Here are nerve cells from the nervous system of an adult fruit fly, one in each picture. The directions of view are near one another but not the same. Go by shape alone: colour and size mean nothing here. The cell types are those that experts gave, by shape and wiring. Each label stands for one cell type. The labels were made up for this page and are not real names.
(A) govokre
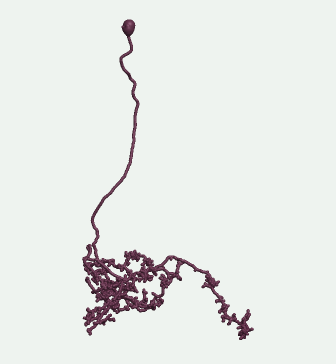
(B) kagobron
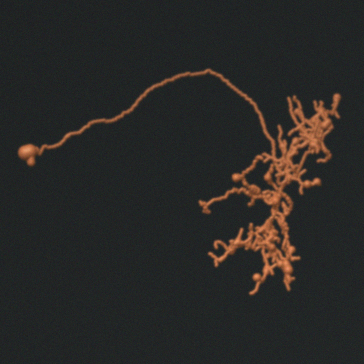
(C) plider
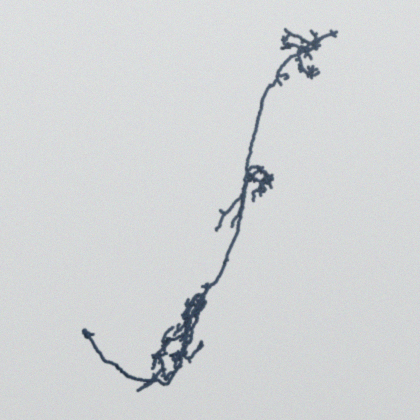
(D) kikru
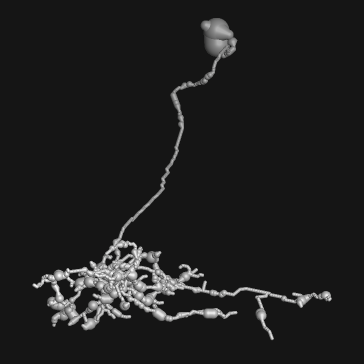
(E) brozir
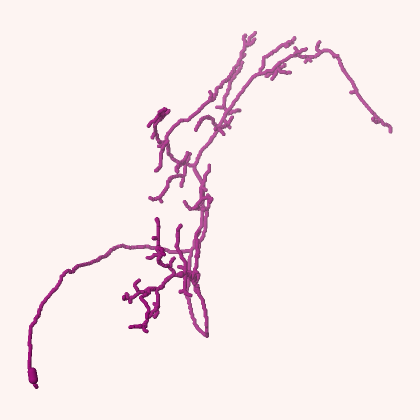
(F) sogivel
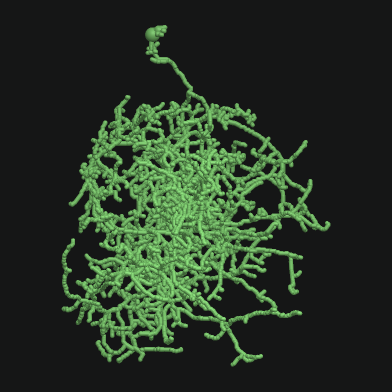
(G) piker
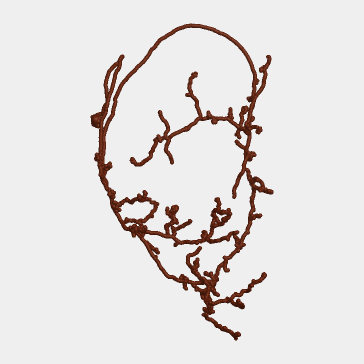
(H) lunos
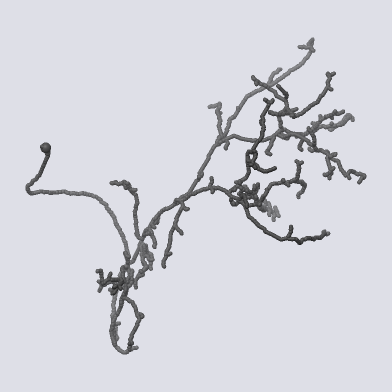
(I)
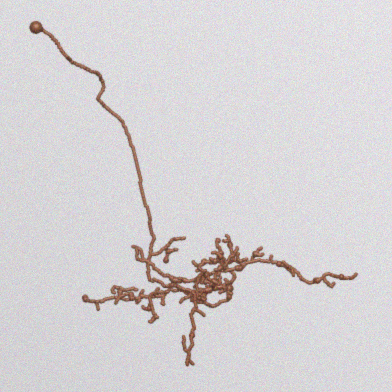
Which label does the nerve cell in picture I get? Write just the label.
govokre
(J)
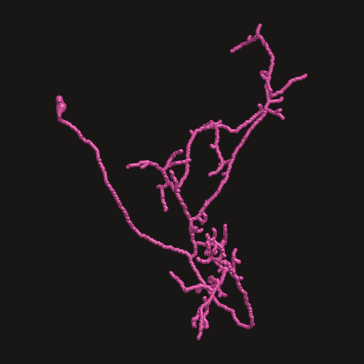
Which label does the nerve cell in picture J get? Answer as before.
brozir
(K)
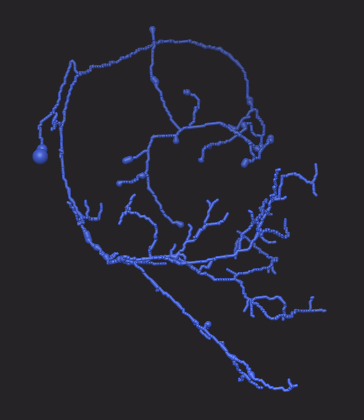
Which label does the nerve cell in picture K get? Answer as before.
piker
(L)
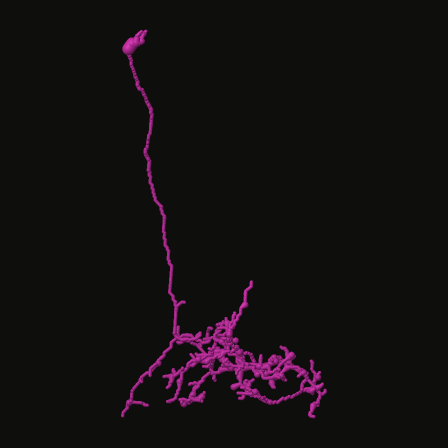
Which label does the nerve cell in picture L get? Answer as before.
kikru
